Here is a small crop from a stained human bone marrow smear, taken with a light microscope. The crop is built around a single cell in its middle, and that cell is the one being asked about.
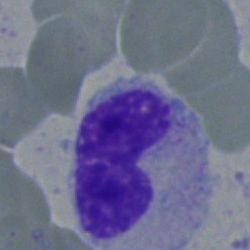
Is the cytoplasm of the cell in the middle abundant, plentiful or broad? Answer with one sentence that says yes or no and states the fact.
Yes, the cell has plenty of cytoplasm around its nucleus.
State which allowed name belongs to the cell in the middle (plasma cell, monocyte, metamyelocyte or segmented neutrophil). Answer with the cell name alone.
metamyelocyte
